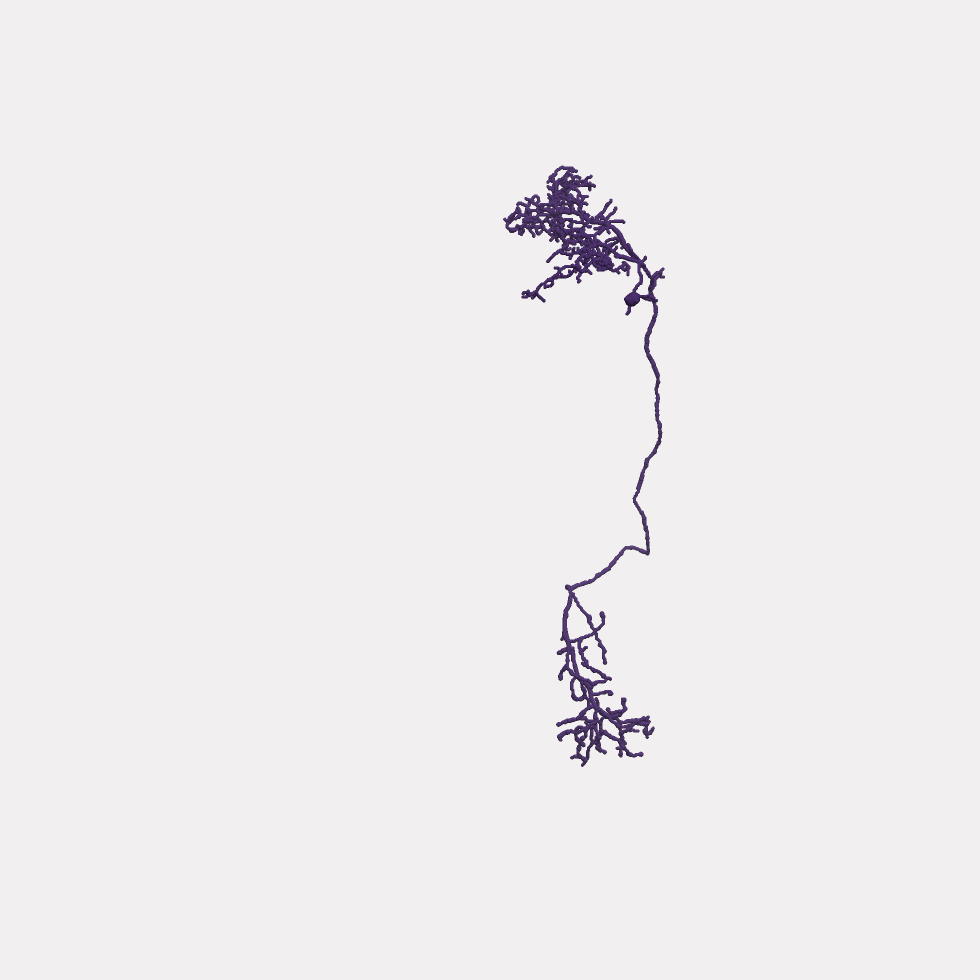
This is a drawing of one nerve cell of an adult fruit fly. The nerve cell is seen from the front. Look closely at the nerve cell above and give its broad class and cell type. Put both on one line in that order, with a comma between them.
central-brain intrinsic neuron, SMP603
